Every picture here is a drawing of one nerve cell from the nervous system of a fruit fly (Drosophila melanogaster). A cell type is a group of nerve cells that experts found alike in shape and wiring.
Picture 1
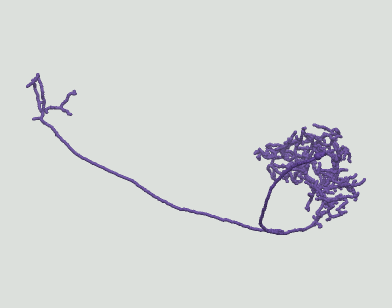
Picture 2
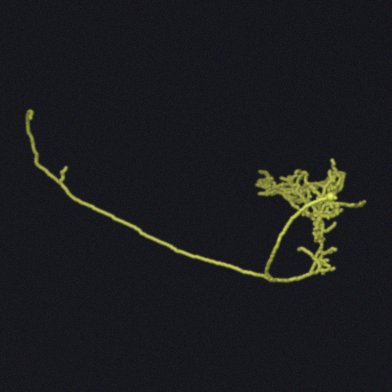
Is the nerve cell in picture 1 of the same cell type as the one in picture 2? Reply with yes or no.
no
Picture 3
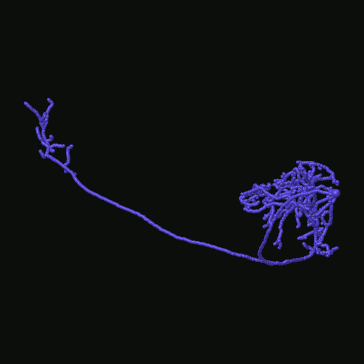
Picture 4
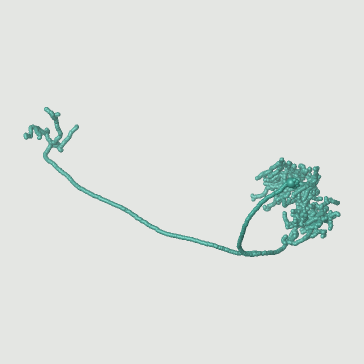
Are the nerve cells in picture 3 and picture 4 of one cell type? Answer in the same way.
yes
